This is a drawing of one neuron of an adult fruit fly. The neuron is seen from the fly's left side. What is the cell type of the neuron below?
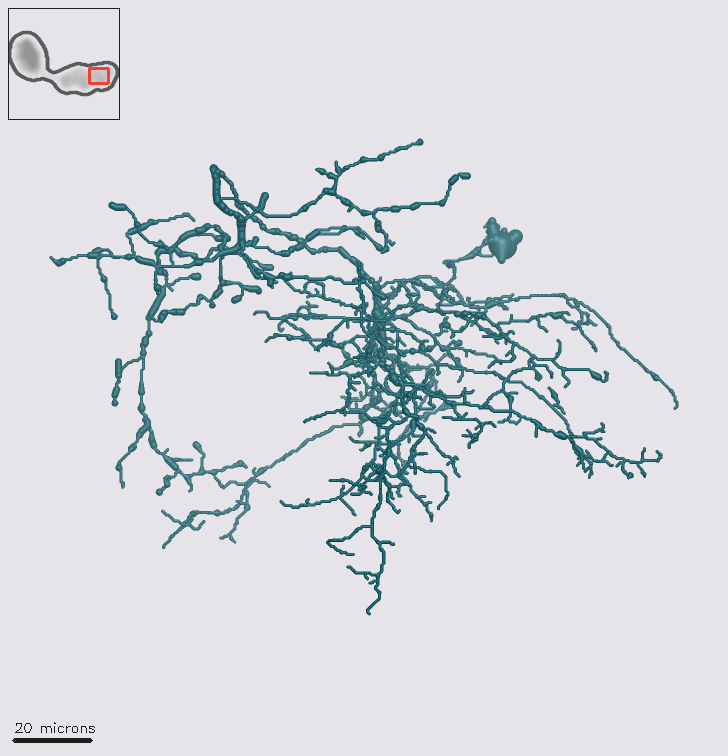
IN19A034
